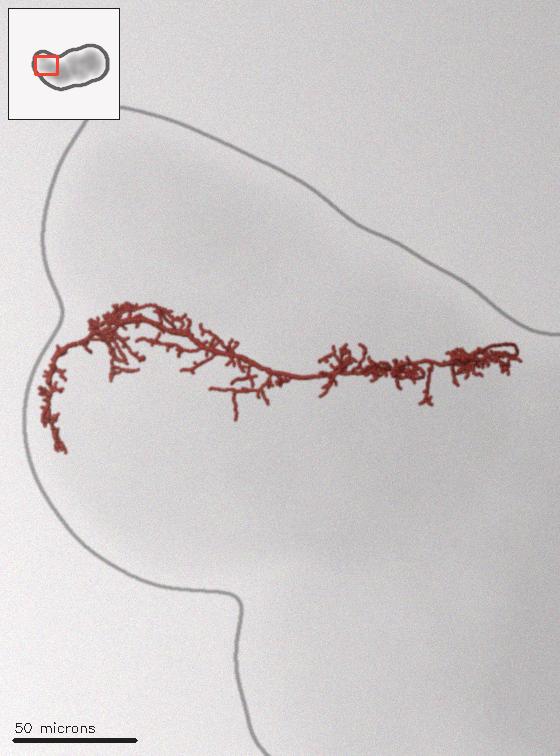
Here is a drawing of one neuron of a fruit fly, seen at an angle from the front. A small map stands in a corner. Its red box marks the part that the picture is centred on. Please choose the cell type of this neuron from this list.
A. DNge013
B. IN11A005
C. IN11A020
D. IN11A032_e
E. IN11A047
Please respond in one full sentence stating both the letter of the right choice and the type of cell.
Option E, IN11A047, is the cell type of the neuron.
